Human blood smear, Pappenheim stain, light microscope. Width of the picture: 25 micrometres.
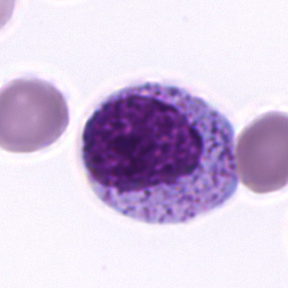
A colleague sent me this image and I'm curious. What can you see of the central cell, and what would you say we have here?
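About 14 by 12 micrometres in size, the cell has a nucleus of about 10 by 9 micrometres that lies toward its upper left and fills about 50% of its area. This nucleus is a single oval mass with no lobes. Its chromatin is coarse and clumped, with lighter patches between darker areas. The cytoplasm is pale lilac-blue and widest toward the lower right. Numerous dark purple granules are scattered throughout the cytoplasm. This is a myelocyte.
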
